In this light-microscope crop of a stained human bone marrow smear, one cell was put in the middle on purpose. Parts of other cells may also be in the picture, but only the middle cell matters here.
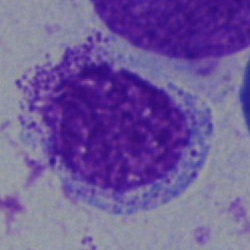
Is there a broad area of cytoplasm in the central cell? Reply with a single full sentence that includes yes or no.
No, its cytoplasm is scant rather than broad.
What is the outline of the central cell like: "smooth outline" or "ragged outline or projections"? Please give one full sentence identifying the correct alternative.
Along its outline, the cell is ragged or frayed, or bears projections, blebs or tags.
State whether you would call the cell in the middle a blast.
no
